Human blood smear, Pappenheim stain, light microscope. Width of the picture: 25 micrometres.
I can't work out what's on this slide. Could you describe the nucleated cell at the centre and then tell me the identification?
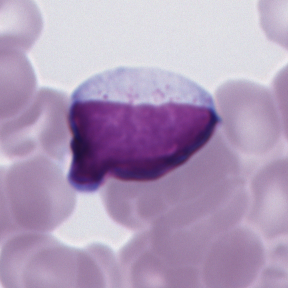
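Cytoplasm very pale, almost colourless, faint bluish tint. Upper nuclear border, facing cytoplasm, nearly straight. Short blunt bulge jutting from nucleus at lower left. Nucleoli not seen. Cell: large granular lymphocyte.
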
